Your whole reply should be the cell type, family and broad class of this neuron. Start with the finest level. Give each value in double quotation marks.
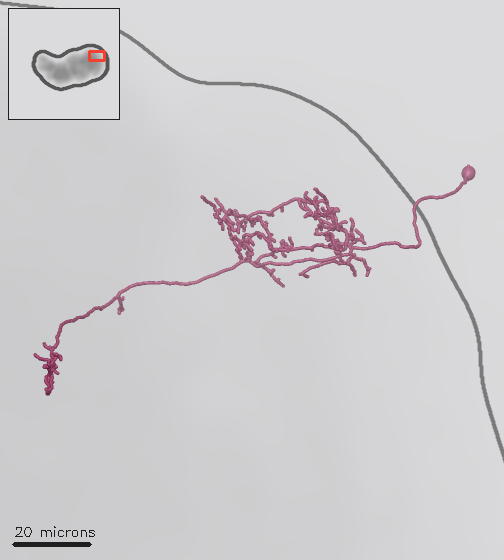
"TmY10", "TmY", "optic-lobe intrinsic neuron"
